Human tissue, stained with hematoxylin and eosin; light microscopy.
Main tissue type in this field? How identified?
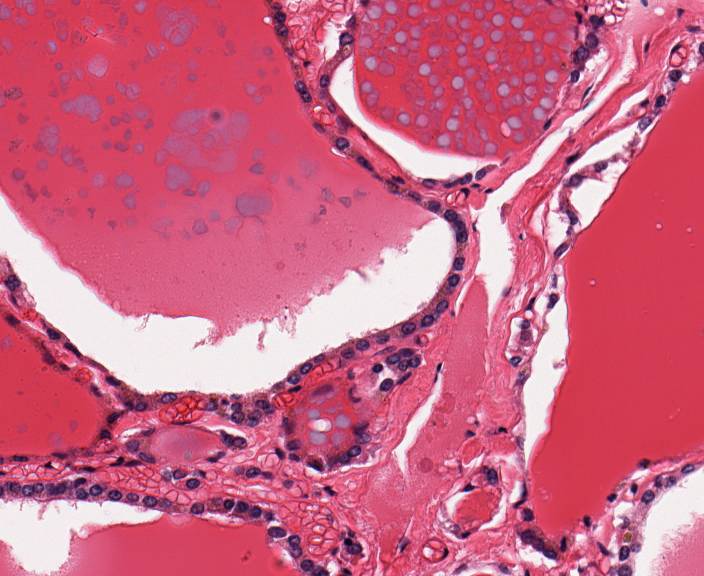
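Thyroid follicle, that's what I'd name here. The whole field is built of large rounded follicles, with thin strands of tissue between them.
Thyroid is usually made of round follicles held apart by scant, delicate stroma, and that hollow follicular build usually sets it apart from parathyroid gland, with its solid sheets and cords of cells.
Each follicle has a single layer of flattened to low cuboidal lining cells, their nuclei small, round and dark.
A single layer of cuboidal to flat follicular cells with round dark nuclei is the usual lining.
In the follicle at top centre, the colloid holds many small round clear vacuoles.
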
